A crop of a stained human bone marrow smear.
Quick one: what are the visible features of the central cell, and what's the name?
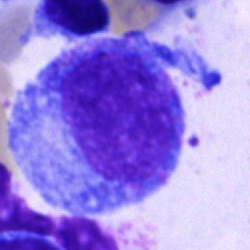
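Amount and colour of cytoplasm: abundant, stained blue. Against the left side of the nucleus lies a paler zone of cytoplasm. Texture: mottled, with many small pale spots. At the upper right edge of the cell, a blue cytoplasmic tag extends outward. Name: promyelocyte.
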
